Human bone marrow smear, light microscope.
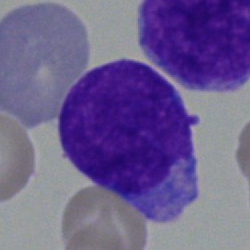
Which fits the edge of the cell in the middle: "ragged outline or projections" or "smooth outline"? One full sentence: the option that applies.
The cell's outline is ragged or frayed, or has projections, blebs or tags.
